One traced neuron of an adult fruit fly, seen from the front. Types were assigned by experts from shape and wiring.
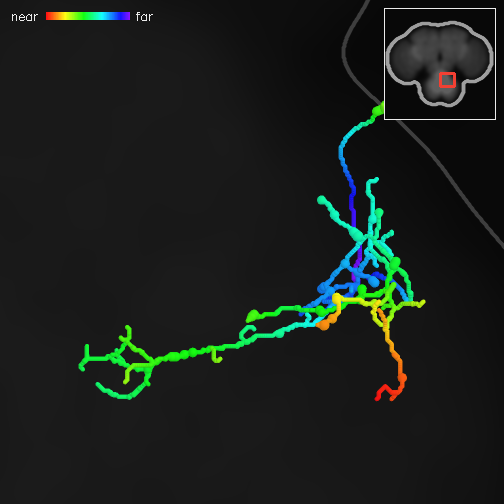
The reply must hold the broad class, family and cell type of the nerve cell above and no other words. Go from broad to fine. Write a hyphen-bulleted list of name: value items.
- broad class: nerve-cord intrinsic neuron
- family: hemilineage 11B
- cell type: IN11B020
